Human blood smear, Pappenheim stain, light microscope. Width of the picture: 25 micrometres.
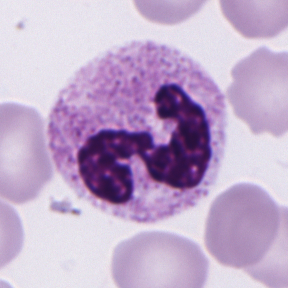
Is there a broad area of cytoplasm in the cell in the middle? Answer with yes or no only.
Yes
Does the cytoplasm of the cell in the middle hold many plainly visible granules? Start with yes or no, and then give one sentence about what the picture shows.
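Yes. The cytoplasm is evenly filled with fine pink-violet granules.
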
